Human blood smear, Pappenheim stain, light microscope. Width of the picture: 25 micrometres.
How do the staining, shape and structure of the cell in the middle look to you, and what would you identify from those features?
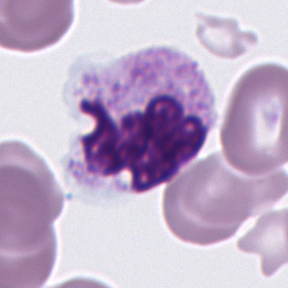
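Outline irregular, with a faint, ragged margin on the left. Nucleus mainly in the lower half; granular cytoplasm above it. No nucleoli visible. Many small purplish-pink granules scattered through the cytoplasm. Cell: segmented neutrophil.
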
